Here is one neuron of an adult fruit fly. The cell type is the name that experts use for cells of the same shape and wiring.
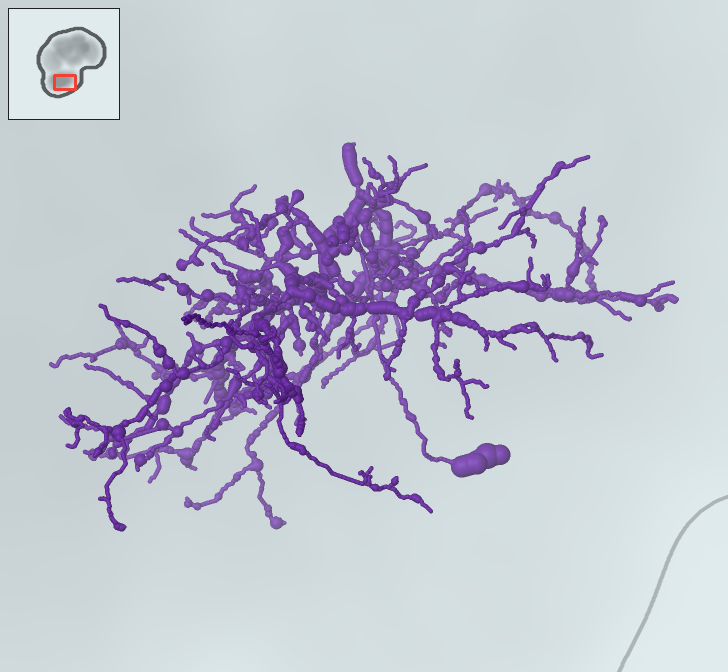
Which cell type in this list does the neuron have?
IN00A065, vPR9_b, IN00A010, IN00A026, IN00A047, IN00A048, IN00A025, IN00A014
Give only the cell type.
IN00A025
